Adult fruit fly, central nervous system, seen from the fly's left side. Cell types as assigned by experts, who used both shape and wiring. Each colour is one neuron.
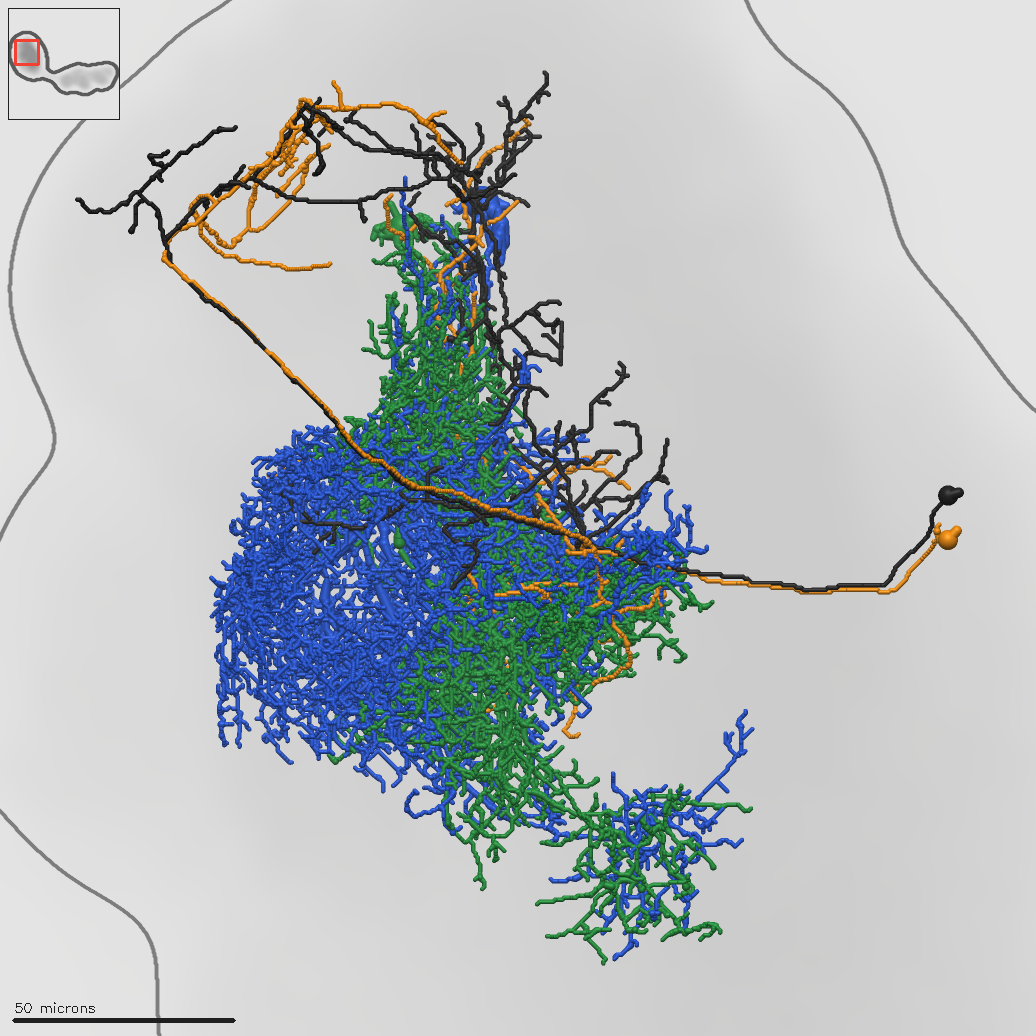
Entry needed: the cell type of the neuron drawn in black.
CB2689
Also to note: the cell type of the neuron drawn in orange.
AVLP496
